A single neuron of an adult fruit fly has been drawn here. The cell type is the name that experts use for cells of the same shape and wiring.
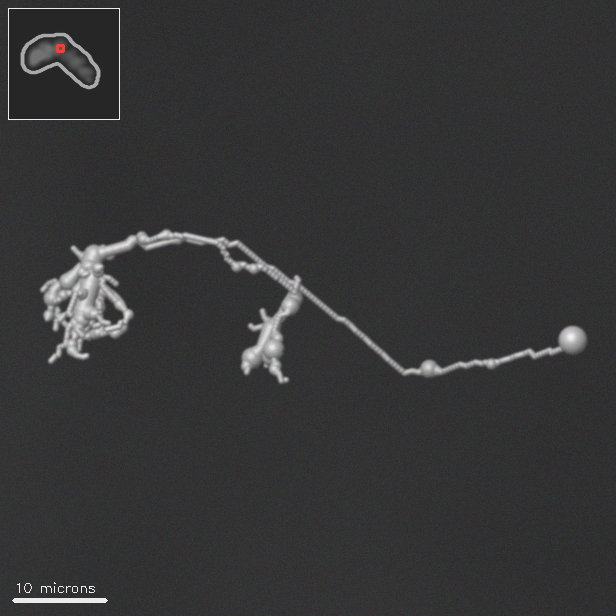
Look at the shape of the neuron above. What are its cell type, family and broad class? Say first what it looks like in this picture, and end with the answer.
The cell body is on the right of the picture. From left to right in the picture it spans about 60 microns. It is of cell type T5b. Its family is T. This is an optic-lobe intrinsic neuron.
